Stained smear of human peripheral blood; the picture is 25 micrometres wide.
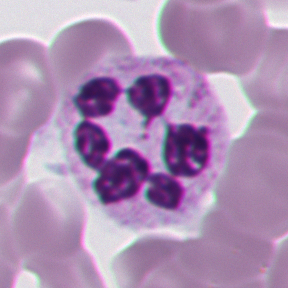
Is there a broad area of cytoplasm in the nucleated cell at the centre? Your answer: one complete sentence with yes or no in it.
Yes, there is a wide area of cytoplasm around the nucleus.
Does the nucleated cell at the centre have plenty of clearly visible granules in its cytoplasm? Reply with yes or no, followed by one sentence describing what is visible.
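Yes. The cytoplasm is sprinkled with fine, small lilac granules.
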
